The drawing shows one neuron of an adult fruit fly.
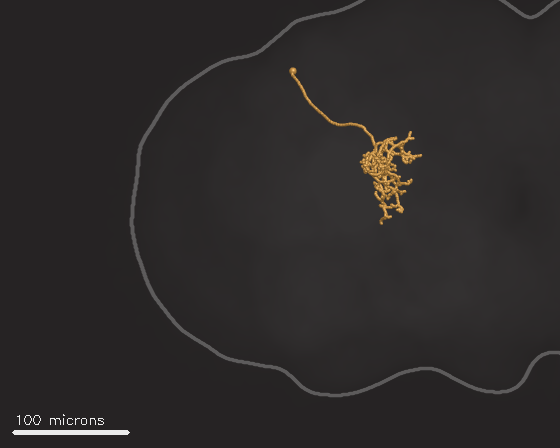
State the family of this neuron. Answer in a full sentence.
The family is hemilineage LHl4_posterior.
